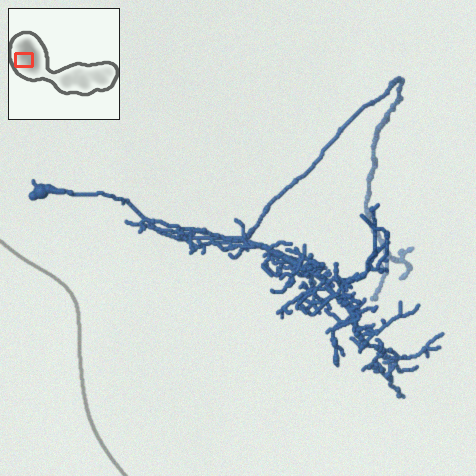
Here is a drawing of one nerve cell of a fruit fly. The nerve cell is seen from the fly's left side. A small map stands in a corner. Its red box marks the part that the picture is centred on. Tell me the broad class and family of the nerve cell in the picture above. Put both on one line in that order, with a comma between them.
central-brain intrinsic neuron, hemilineage ALl1_ventral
